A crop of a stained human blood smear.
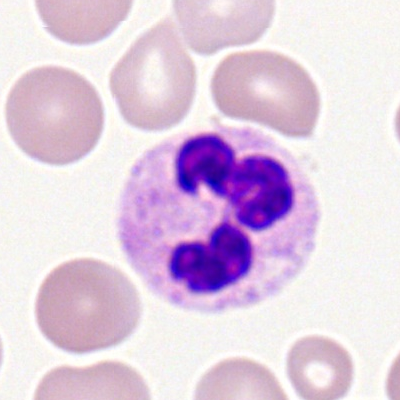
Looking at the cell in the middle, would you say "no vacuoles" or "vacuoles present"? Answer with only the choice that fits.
No vacuoles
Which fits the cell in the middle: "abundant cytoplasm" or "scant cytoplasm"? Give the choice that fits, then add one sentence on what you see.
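Abundant cytoplasm. The cytoplasm is plentiful and pale pinkish-lilac.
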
